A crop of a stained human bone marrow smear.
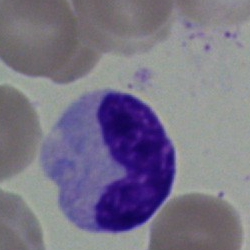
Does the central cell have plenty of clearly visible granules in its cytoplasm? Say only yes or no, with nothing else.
No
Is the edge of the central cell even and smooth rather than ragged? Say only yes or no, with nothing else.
Yes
